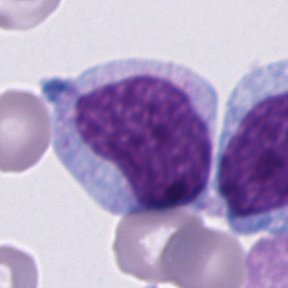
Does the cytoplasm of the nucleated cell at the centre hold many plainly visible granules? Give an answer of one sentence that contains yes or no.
No, no visible granules are present in the cytoplasm of the cell.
